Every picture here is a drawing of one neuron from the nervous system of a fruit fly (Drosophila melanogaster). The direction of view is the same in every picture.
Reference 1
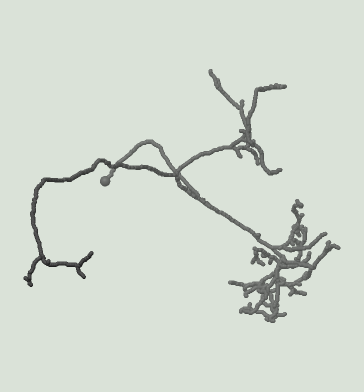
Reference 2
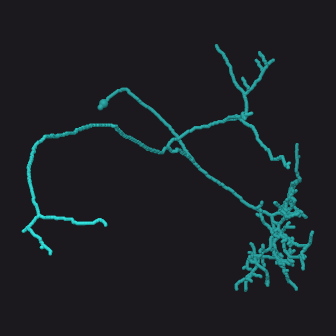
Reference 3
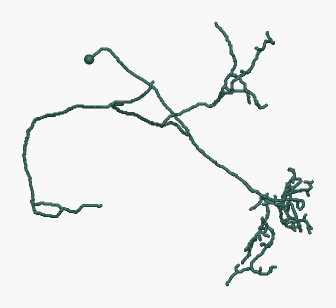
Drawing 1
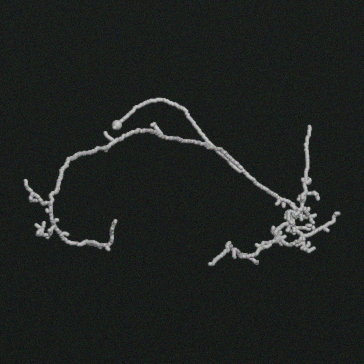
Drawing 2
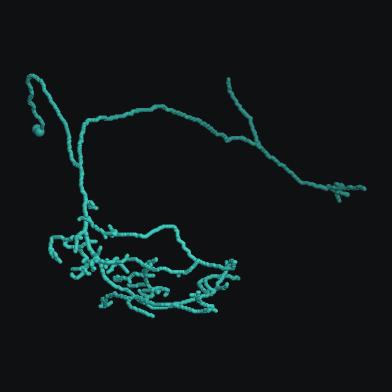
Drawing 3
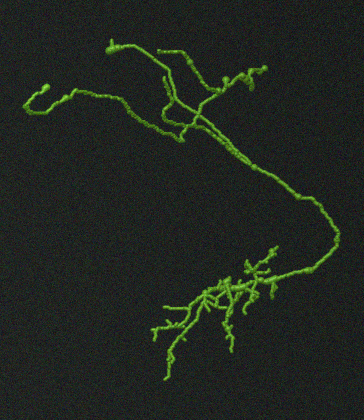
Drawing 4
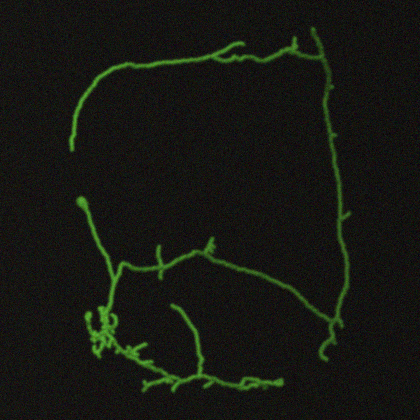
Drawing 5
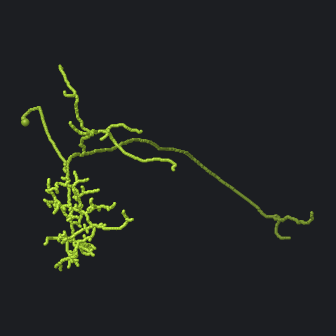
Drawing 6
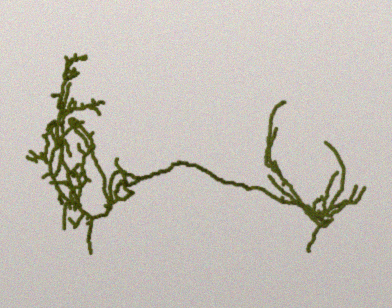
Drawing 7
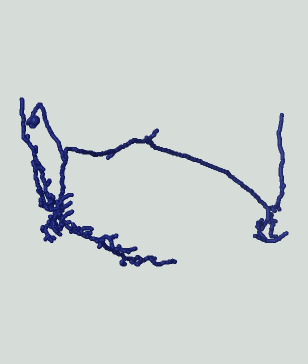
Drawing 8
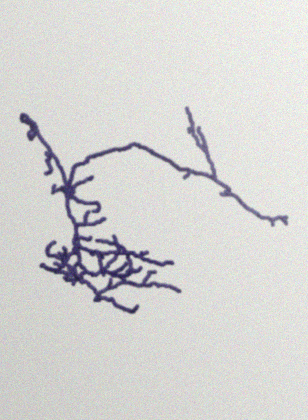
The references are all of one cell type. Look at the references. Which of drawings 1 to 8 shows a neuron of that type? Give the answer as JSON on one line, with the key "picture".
{"picture": 5}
